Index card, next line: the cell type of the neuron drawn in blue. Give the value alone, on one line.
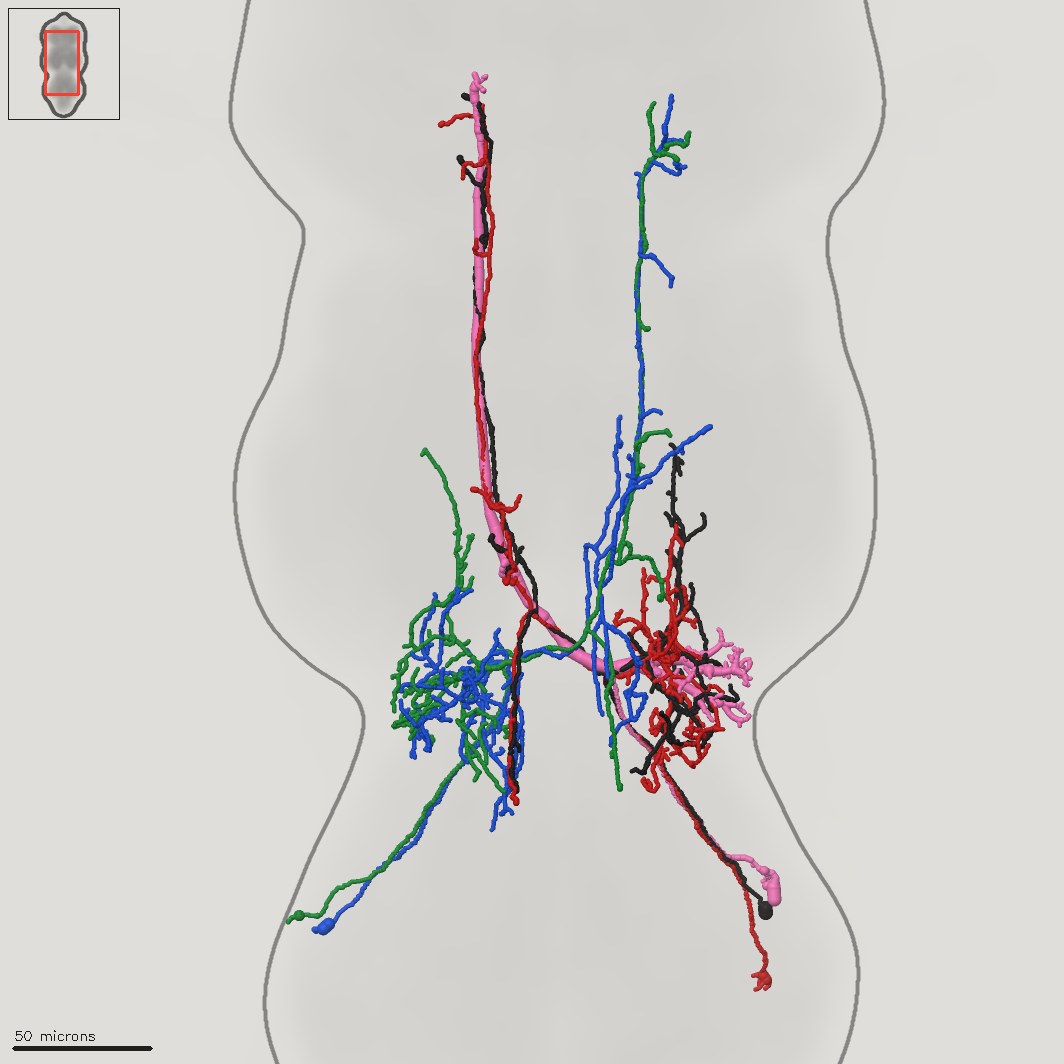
IN08B108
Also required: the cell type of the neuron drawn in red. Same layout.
IN08B093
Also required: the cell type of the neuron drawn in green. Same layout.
IN08B091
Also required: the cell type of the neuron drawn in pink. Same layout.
IN08B008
